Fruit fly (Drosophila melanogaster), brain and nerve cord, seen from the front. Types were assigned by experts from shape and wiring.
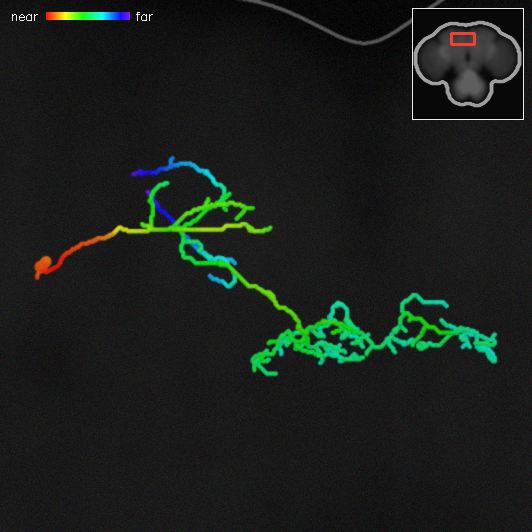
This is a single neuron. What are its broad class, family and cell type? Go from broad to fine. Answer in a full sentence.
A central-brain intrinsic neuron of class DAN, type PAM06.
